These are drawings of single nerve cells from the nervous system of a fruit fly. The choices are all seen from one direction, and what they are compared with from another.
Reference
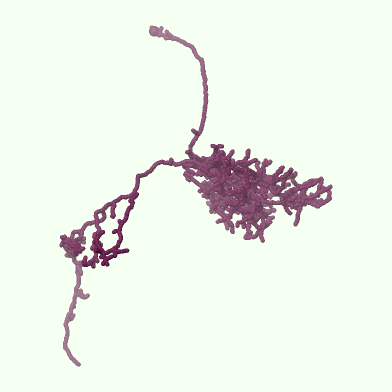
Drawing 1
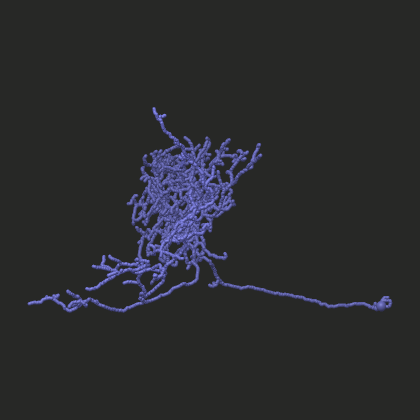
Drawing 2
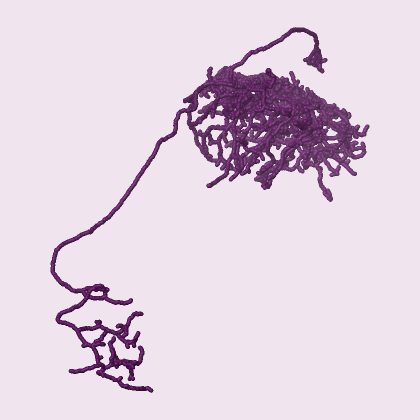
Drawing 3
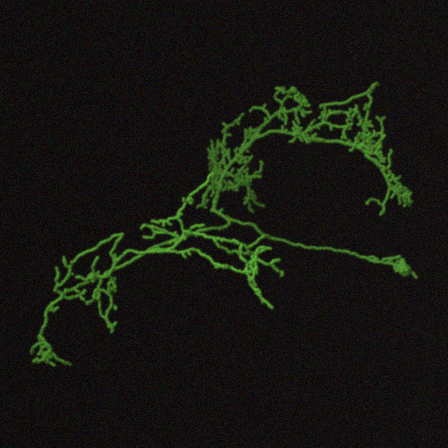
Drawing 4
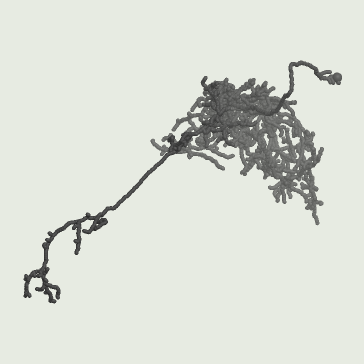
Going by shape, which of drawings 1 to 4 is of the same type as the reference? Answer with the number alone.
1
